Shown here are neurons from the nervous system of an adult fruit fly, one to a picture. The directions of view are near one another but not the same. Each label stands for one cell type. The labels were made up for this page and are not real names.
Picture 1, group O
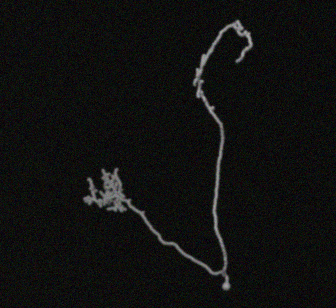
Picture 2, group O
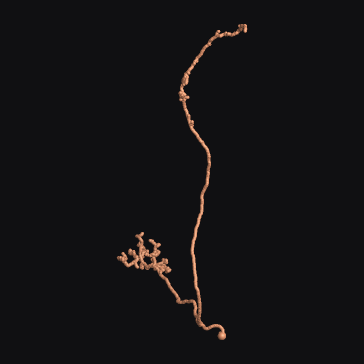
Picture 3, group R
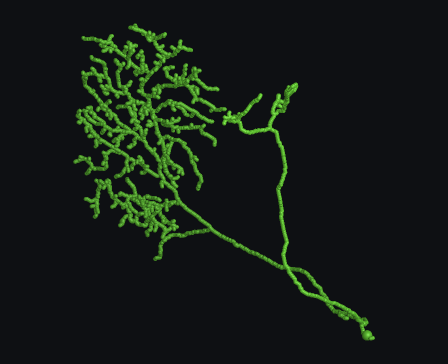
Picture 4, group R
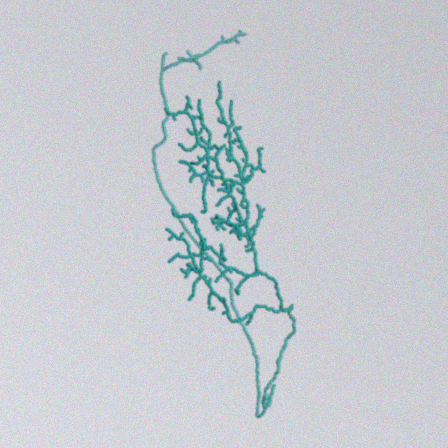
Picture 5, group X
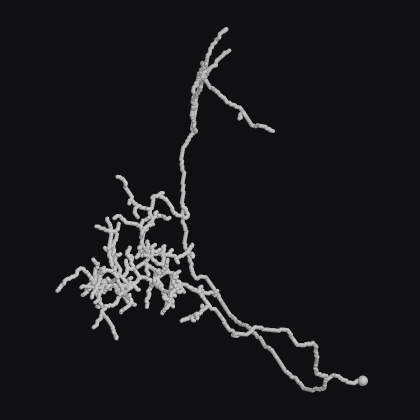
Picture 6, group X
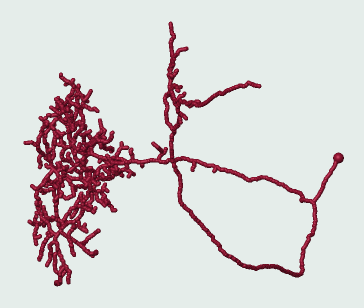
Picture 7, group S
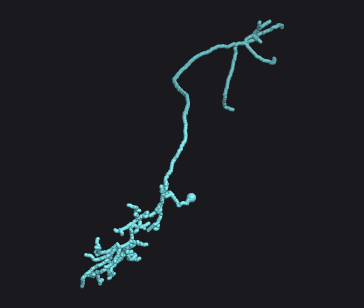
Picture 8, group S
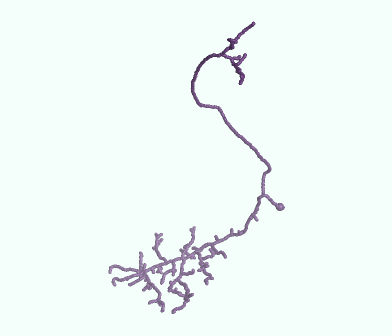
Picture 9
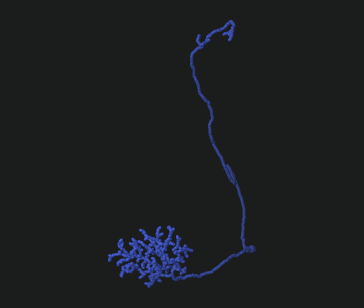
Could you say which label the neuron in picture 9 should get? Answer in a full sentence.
It belongs to group R.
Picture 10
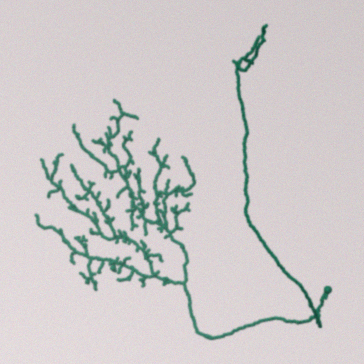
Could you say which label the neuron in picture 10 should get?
It belongs to group R.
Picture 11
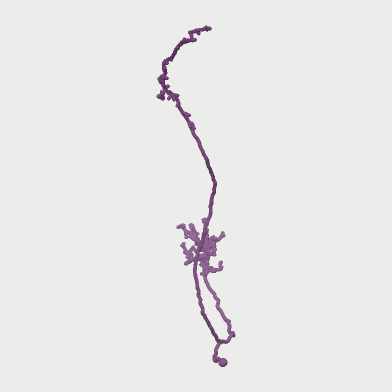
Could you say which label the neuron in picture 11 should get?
It belongs to group O.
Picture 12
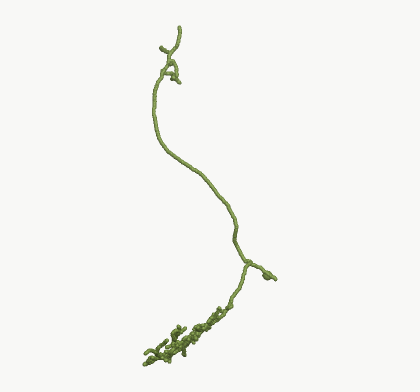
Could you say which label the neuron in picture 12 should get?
It belongs to group S.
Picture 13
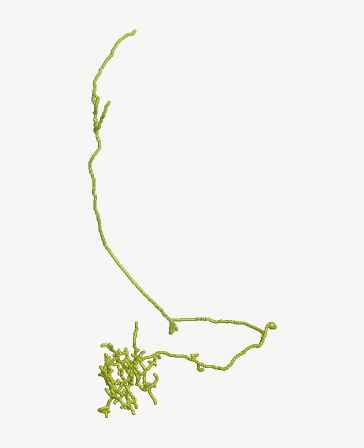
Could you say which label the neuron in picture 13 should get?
It belongs to group X.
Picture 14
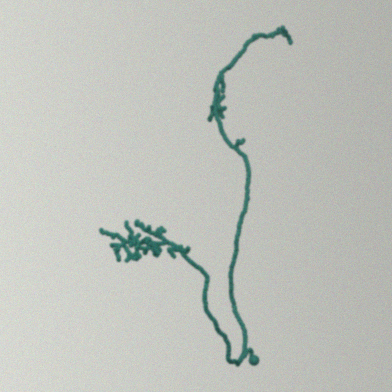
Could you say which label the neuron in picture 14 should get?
It belongs to group O.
